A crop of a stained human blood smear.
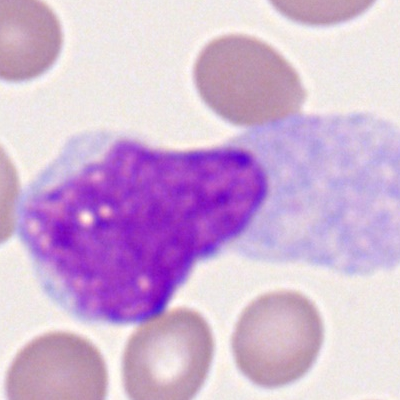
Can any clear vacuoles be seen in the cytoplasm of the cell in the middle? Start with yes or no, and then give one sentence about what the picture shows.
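No. No clear vacuoles are seen in the cytoplasm.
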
